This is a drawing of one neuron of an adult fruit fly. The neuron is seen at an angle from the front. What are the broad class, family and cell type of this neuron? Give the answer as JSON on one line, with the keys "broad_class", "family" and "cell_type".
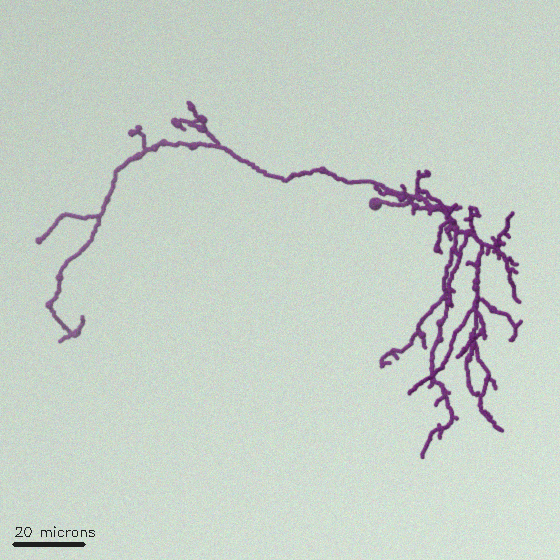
{"broad_class": "central-brain intrinsic neuron", "family": "hemilineage DM6_posterior", "cell_type": "CB1805"}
